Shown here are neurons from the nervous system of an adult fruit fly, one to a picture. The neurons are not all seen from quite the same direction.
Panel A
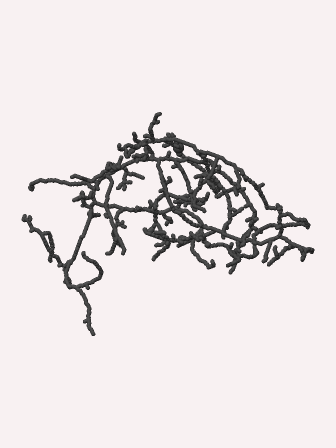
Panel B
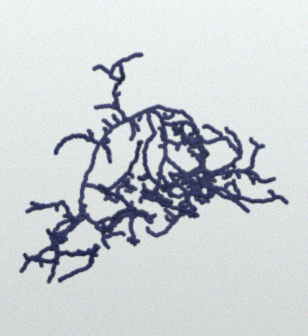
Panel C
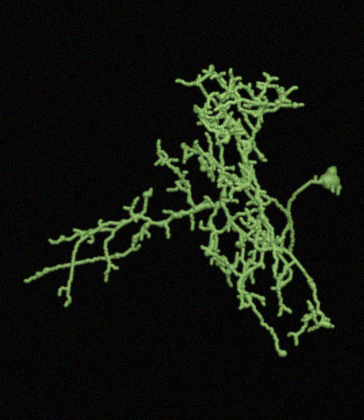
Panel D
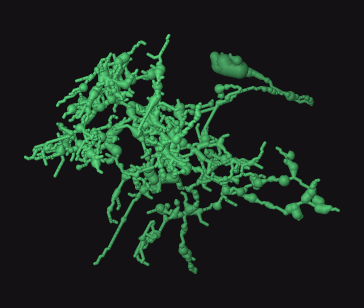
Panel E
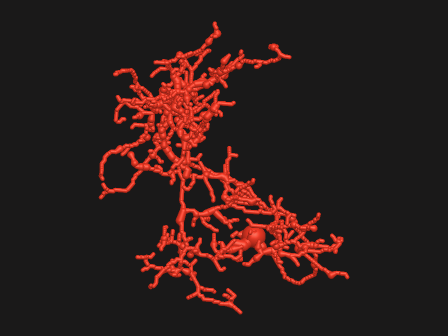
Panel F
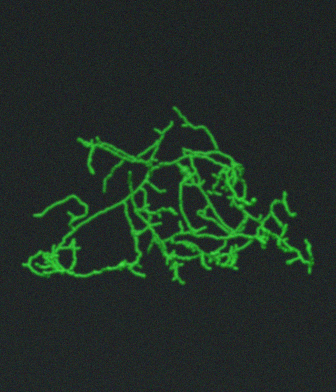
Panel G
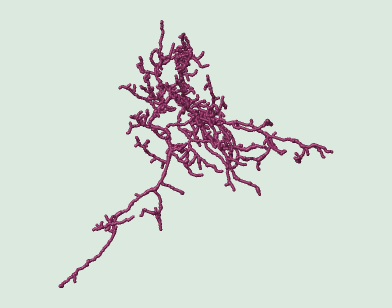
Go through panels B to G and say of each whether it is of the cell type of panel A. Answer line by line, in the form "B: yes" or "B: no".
B: yes
C: no
D: no
E: no
F: yes
G: no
